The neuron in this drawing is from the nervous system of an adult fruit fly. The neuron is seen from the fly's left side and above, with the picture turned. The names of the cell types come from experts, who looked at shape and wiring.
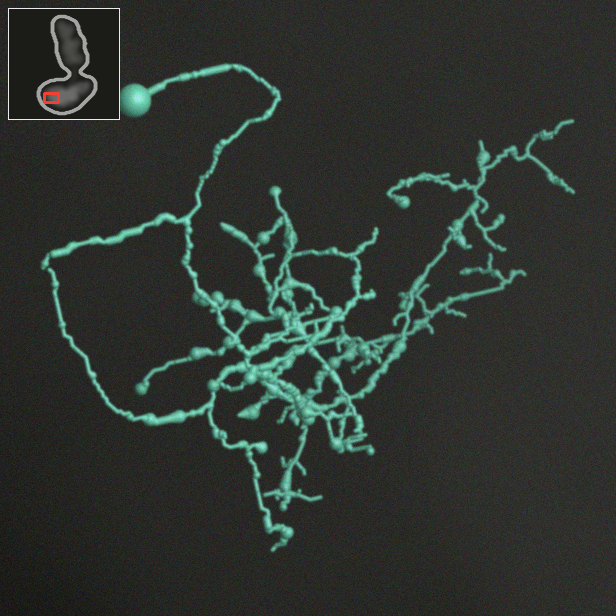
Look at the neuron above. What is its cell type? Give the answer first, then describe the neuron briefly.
It is of cell type SLP288. Its broad class is central-brain intrinsic neuron. Dozens of branch ends can be seen. As drawn here it is about as wide as it is tall.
